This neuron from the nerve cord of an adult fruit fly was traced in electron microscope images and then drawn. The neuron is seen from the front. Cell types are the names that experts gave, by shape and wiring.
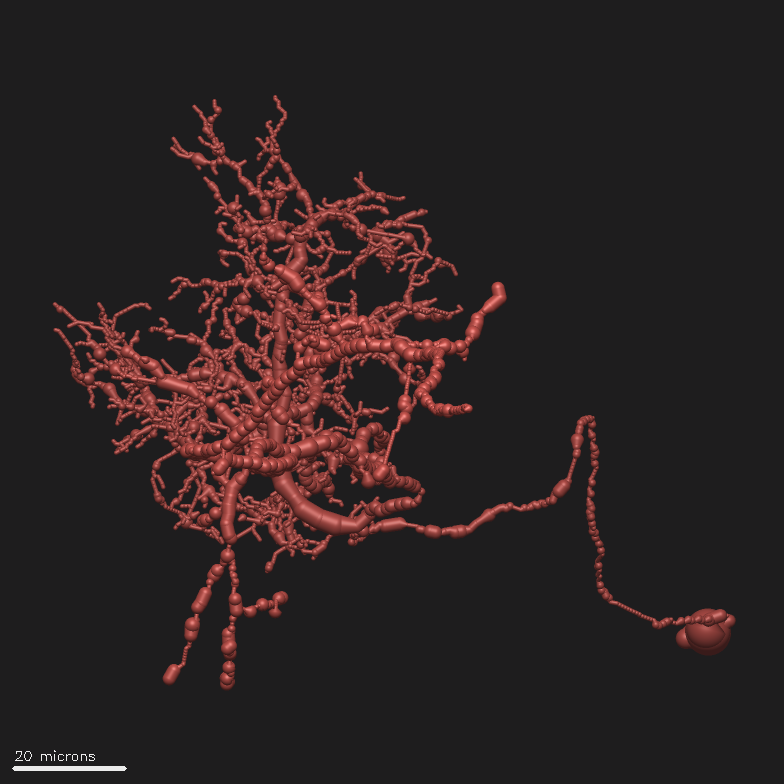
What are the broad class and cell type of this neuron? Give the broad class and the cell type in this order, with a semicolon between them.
ascending neuron; ANXXX049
